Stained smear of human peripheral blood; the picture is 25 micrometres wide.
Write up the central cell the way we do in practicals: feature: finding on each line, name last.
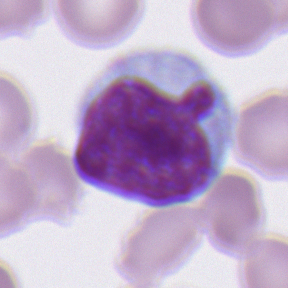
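Border: round and smooth
Nuclear extent: fills most of the cell
Cytoplasmic colour: pale blue
Cytoplasmic granules: none seen
Designation: typical lymphocyte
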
